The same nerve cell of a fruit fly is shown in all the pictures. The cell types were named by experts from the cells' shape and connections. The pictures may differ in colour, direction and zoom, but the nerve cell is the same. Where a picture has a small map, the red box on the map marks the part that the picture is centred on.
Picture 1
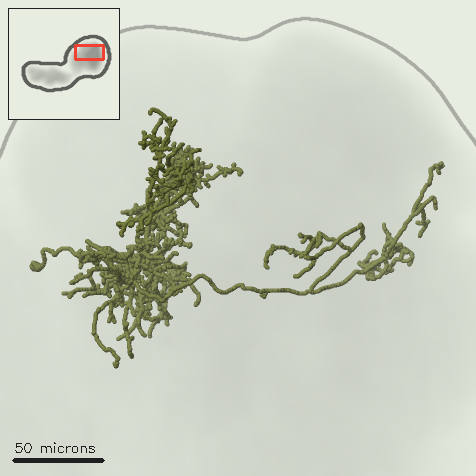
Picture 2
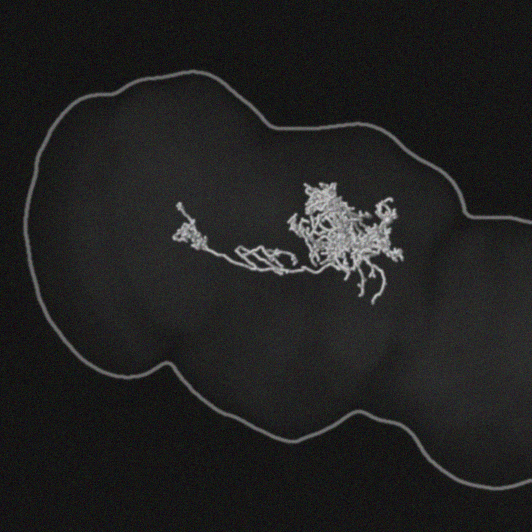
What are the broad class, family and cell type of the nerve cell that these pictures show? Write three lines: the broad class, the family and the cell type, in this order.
central-brain intrinsic neuron
hemilineage SMPpv2_ventral
CL308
